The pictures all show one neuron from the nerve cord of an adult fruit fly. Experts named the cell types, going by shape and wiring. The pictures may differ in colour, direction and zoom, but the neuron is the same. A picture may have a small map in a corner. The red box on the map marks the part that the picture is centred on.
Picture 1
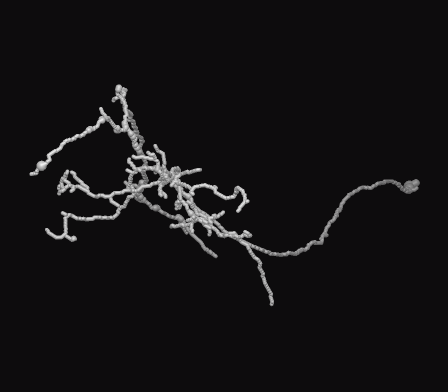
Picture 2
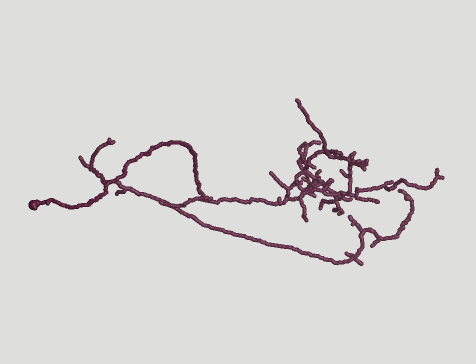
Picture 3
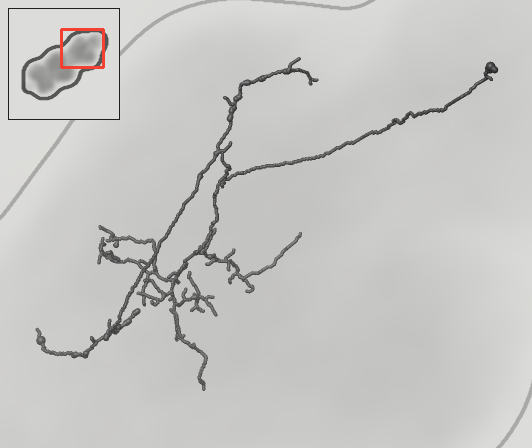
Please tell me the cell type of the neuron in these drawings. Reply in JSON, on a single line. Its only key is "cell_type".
{"cell_type": "IN21A093"}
